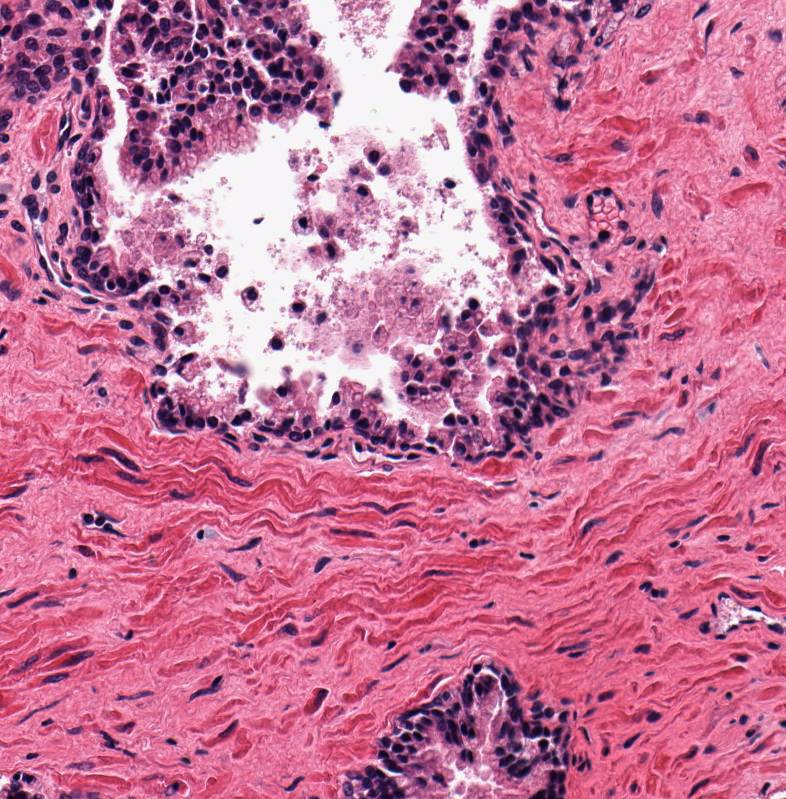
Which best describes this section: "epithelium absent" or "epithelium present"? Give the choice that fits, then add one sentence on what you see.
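Epithelium present. A large irregular epithelial-lined space fills the upper half of the field, with dense stroma below it and to its right.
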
